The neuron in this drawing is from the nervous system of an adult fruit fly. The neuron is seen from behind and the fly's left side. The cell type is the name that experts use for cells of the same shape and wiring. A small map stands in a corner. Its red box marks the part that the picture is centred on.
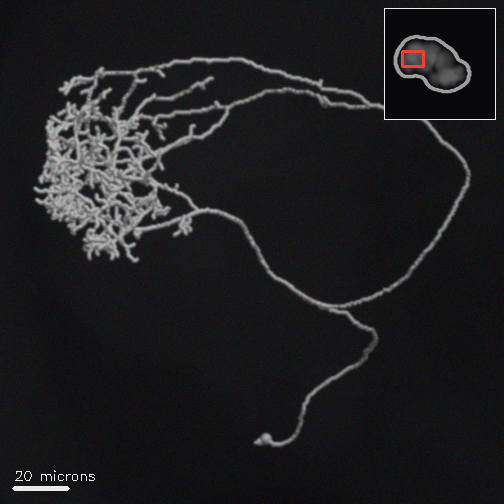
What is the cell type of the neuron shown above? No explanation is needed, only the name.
AVLP454_b6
